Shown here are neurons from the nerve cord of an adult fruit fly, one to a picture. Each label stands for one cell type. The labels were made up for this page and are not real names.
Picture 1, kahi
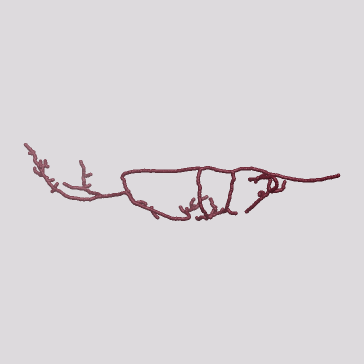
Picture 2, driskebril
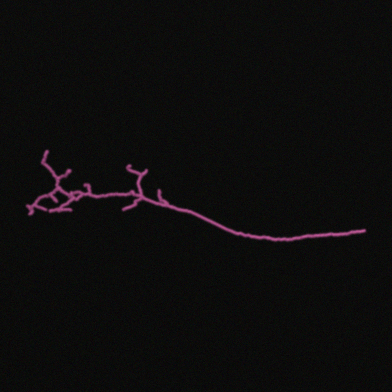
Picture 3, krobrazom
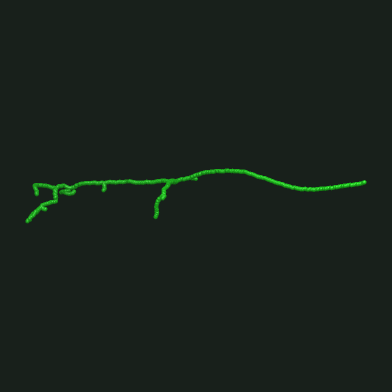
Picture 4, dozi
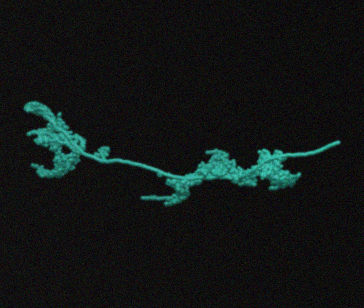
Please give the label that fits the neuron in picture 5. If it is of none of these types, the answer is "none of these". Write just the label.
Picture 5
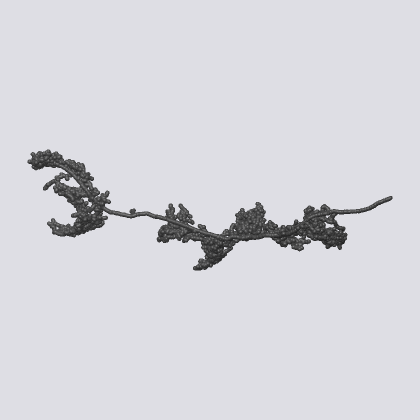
dozi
